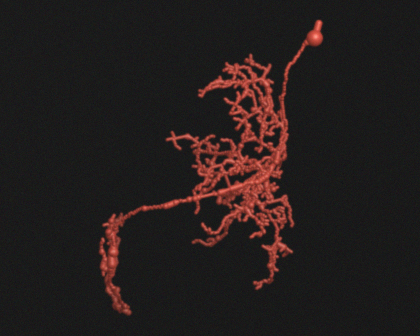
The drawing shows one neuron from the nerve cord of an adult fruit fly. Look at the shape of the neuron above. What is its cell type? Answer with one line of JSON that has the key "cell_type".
{"cell_type": "IN09A021"}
